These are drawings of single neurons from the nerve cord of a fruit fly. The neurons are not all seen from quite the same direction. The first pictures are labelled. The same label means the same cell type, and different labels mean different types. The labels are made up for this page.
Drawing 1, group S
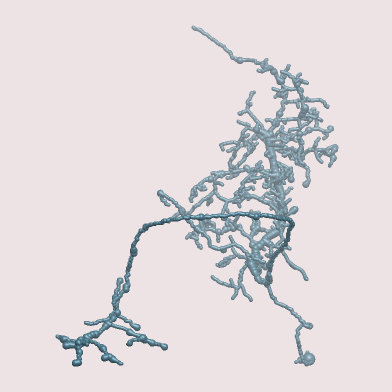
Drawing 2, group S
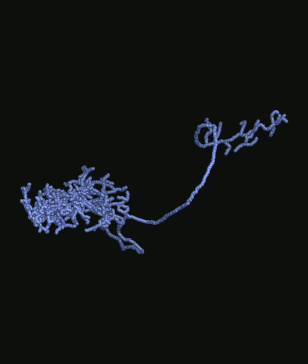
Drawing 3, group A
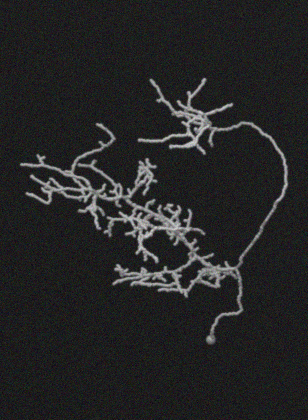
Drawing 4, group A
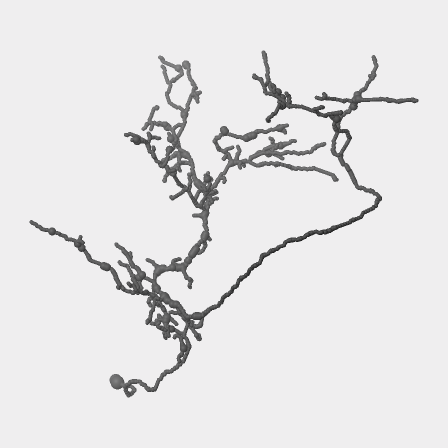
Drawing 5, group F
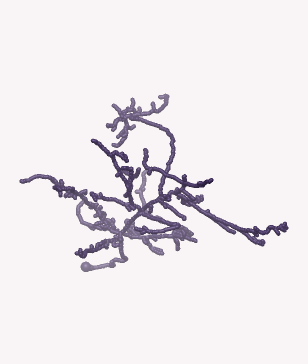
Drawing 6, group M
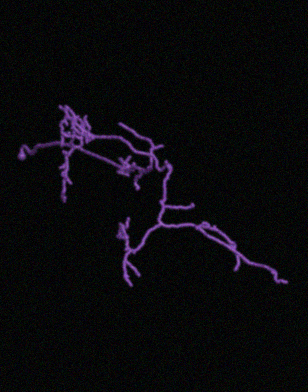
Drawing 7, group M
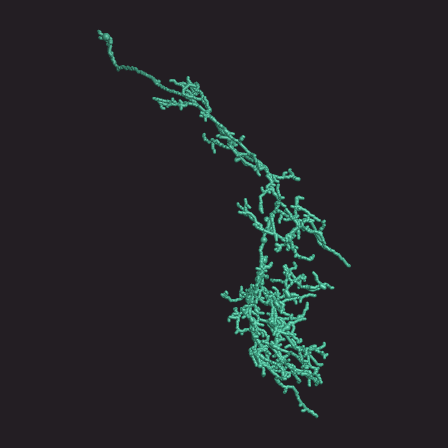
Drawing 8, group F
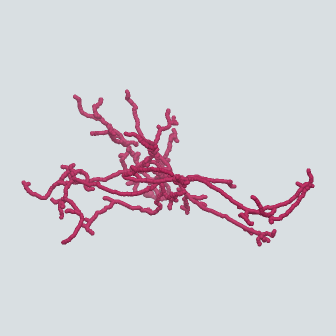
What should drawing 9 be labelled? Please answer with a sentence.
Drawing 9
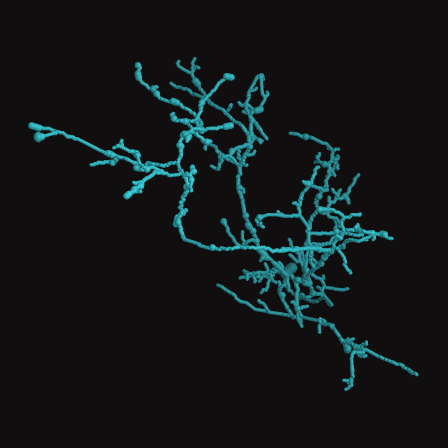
It belongs to group A.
